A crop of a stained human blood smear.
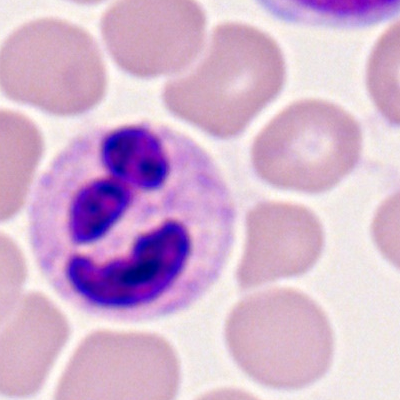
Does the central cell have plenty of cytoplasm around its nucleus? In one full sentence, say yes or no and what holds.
Yes, there is a wide area of cytoplasm around the nucleus.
